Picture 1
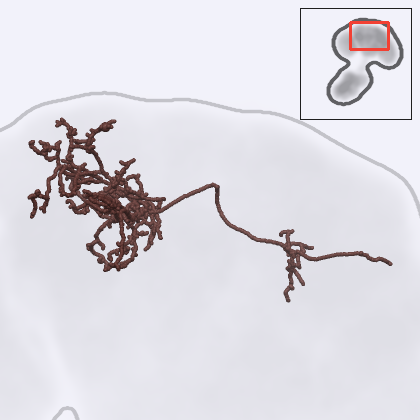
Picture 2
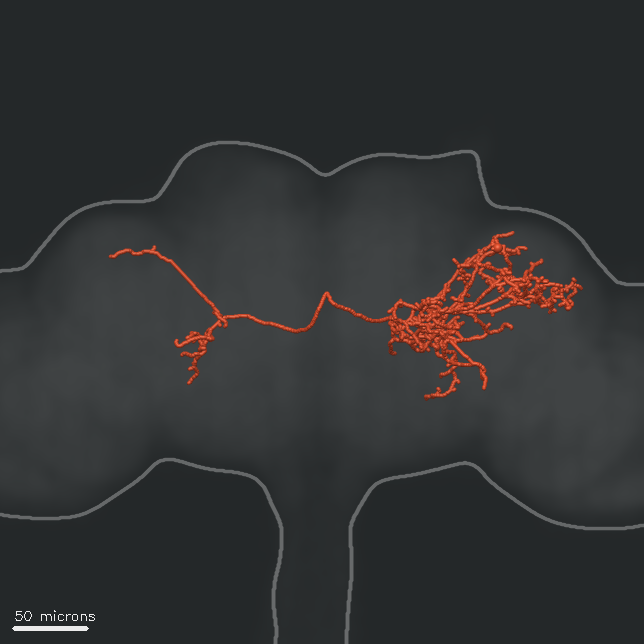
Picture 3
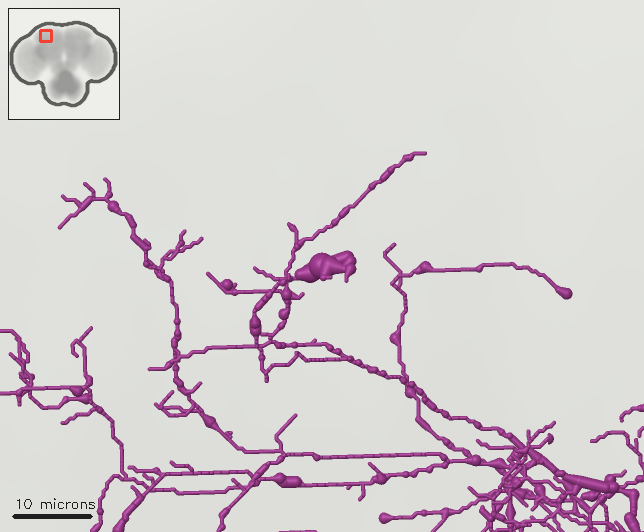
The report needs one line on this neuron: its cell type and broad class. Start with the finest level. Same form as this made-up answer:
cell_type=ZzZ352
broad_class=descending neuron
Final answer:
cell_type=CB1017
broad_class=central-brain intrinsic neuron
